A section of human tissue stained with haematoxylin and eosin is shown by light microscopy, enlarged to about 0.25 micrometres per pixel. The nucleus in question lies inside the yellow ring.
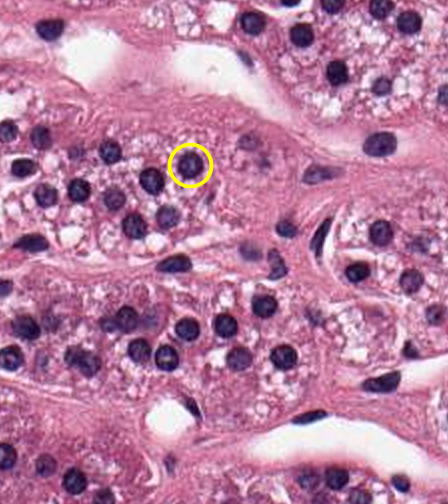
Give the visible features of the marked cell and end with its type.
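The cytoplasm around the nucleus is pale and foamy, filled with many small clear bubbles separated by thin pink strands. The cell's own borders are hard to make out, so it merges with the similarly foamy cytoplasm of the cells beside it. The cell lies inside a cluster of similar foamy cells with round dark nuclei, forming a cord that is separated from neighbouring cords by thin pink strands and pale elongated spaces. The marked nucleus belongs to an adrenal cortical cell.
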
